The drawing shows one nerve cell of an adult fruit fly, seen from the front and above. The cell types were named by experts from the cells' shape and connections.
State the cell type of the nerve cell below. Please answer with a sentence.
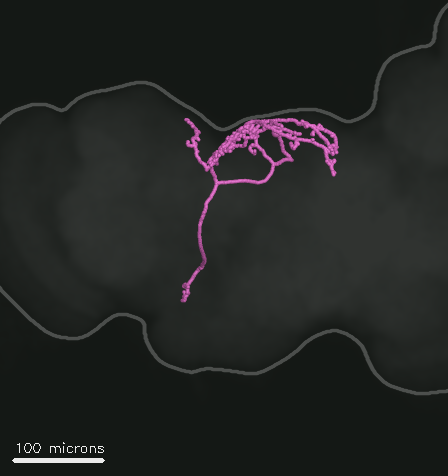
The cell type is SMP727m.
